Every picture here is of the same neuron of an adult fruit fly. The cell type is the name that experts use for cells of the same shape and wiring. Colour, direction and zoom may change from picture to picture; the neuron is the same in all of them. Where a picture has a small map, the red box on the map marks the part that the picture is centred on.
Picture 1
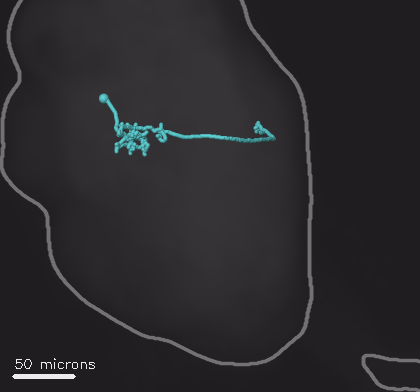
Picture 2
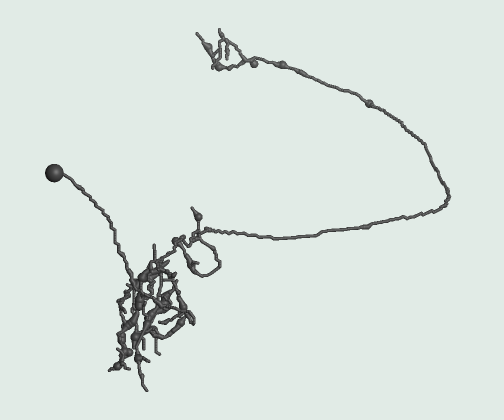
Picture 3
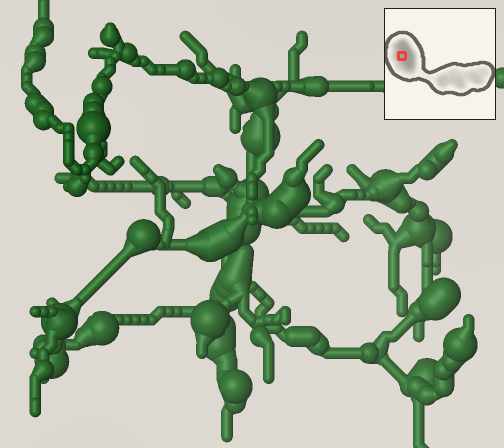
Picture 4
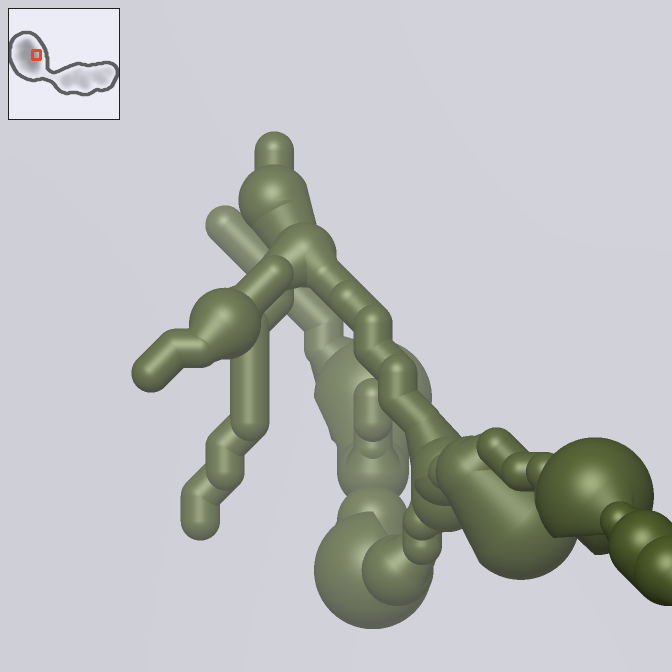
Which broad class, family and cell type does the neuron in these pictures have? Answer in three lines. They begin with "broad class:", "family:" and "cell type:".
broad class: optic-lobe intrinsic neuron
family: Tm
cell type: Tm5c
